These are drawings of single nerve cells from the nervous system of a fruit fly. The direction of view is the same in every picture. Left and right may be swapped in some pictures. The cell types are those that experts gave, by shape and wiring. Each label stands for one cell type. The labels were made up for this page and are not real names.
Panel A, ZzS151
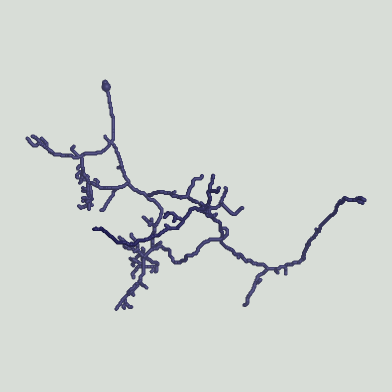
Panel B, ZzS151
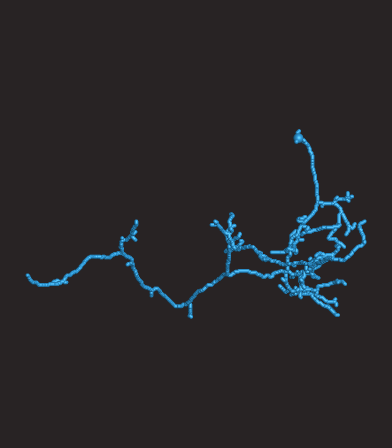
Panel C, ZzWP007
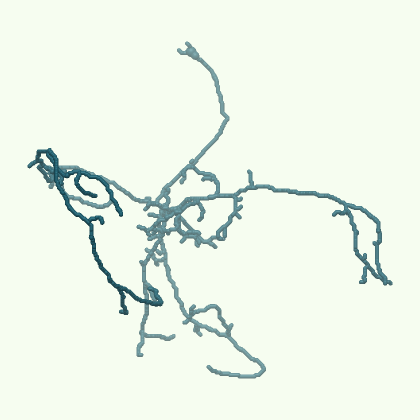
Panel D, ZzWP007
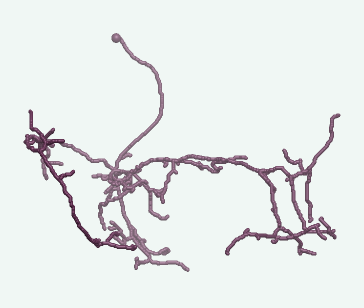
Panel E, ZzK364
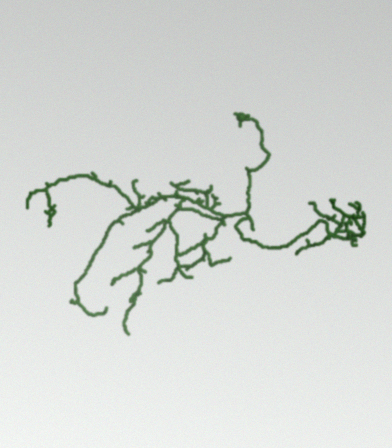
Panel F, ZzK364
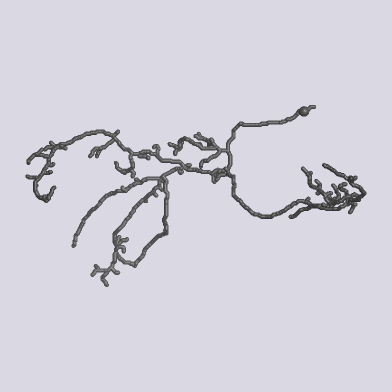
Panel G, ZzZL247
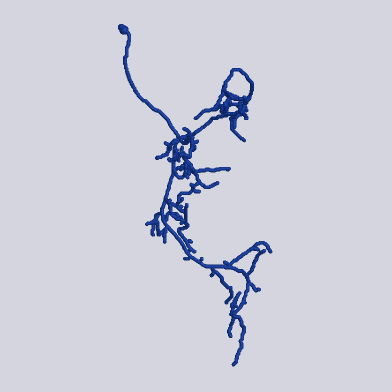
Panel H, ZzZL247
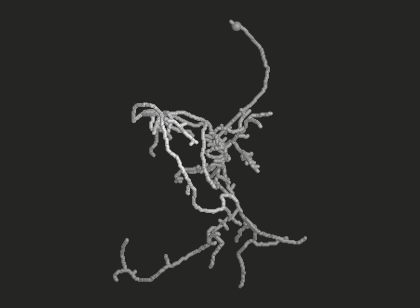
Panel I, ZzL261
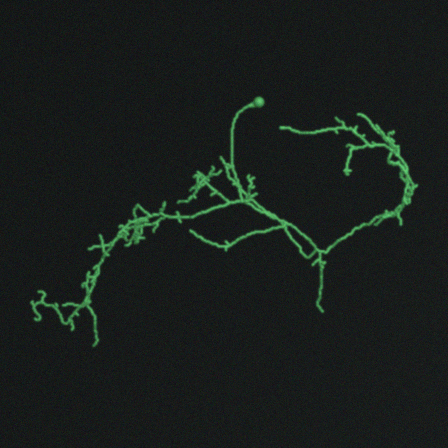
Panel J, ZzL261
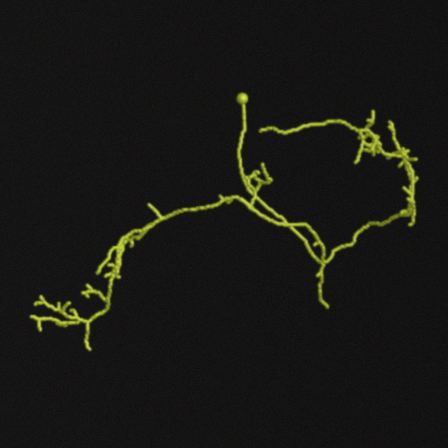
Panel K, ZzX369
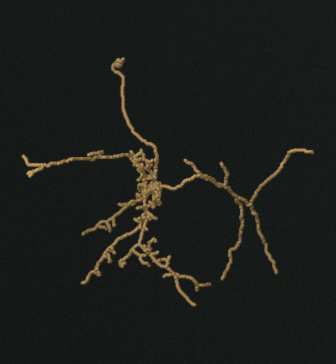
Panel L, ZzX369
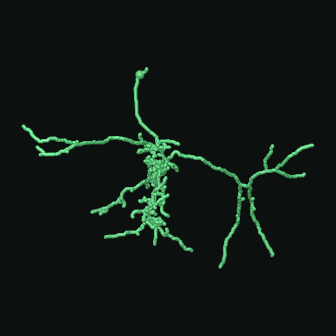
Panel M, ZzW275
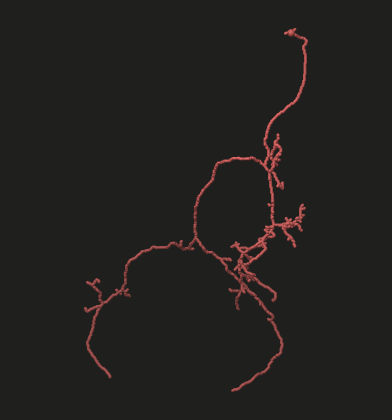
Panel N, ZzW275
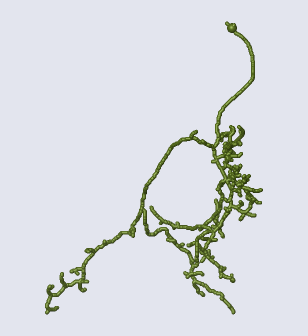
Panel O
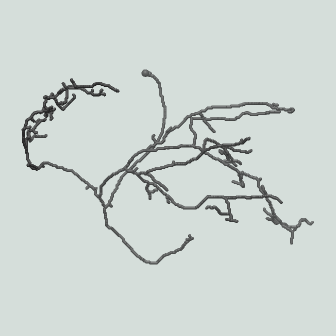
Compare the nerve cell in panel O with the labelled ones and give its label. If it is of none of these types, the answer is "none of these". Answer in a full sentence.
It belongs to ZzL261.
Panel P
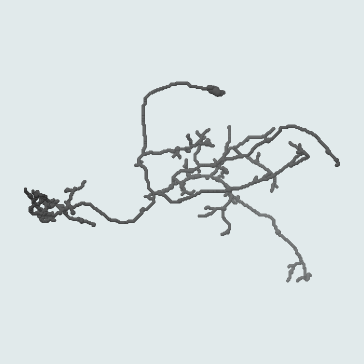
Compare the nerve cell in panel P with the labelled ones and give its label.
It belongs to ZzK364.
